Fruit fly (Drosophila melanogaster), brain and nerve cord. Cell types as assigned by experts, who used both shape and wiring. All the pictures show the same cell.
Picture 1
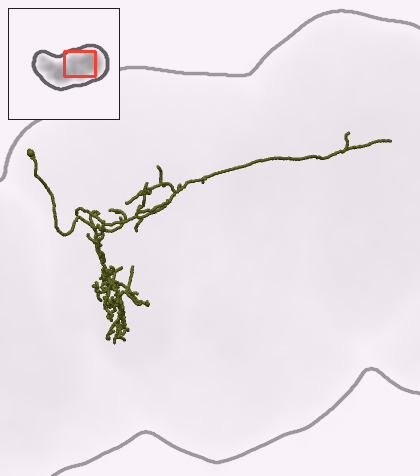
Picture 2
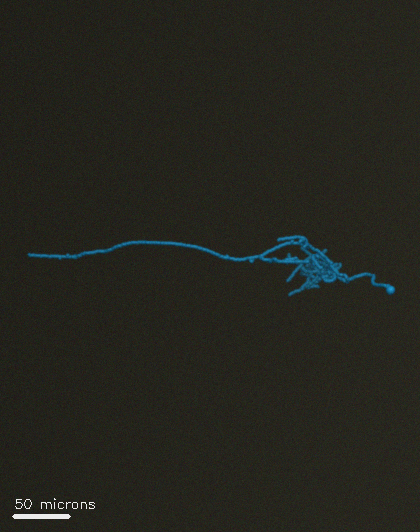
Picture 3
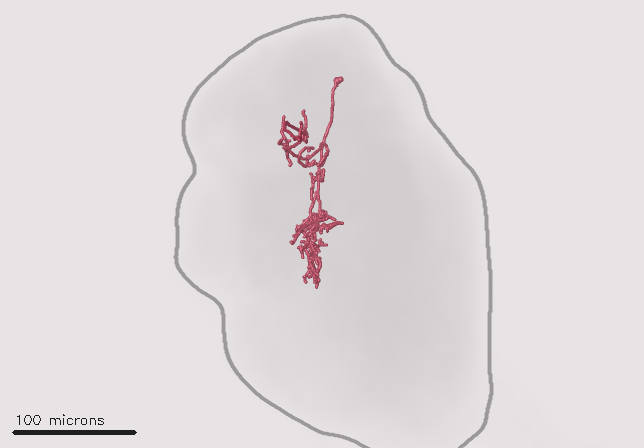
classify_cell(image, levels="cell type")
AVLP009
